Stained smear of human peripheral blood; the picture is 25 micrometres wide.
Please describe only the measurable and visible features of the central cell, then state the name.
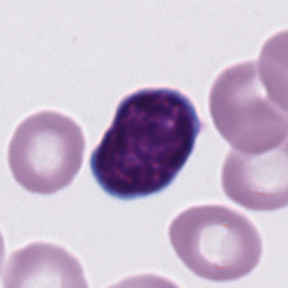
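Cell about 11 by 8 micrometres. Nucleus oval, about 10 by 7 micrometres, a single undivided mass filling about 90% of the cell's area. Chromatin dense, dark purple, coarsely clumped. Cytoplasm a thin blue rim, best seen along the lower edge. Typical lymphocyte.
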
